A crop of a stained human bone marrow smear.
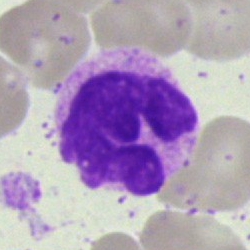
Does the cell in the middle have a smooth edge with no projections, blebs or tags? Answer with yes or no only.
Yes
